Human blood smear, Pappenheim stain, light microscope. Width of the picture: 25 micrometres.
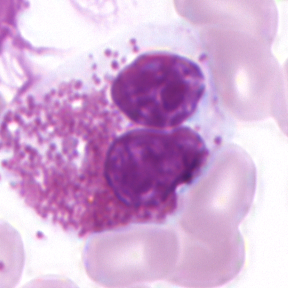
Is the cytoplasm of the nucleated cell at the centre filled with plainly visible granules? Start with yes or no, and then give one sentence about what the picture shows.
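Yes. The cytoplasm is packed with many coarse, round, reddish-violet granules.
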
